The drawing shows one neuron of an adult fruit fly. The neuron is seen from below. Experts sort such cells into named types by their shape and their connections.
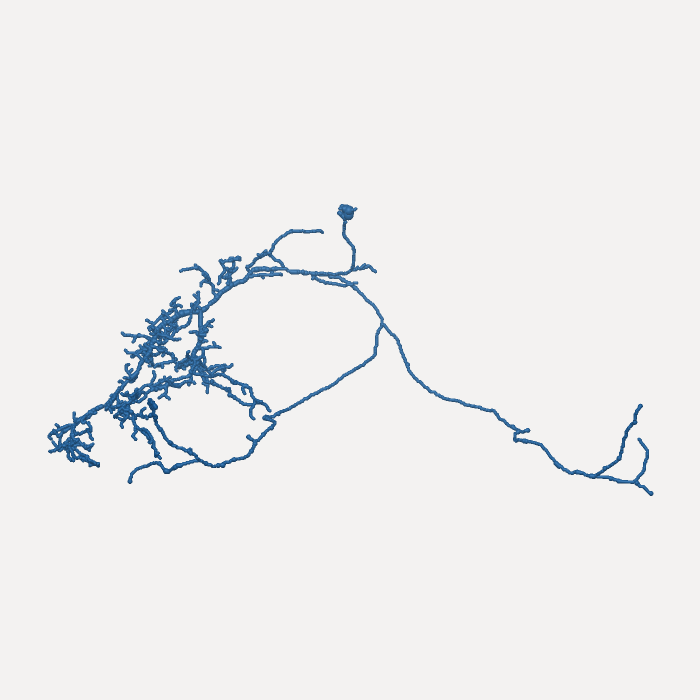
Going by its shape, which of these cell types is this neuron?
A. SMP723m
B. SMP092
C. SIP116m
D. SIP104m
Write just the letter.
D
